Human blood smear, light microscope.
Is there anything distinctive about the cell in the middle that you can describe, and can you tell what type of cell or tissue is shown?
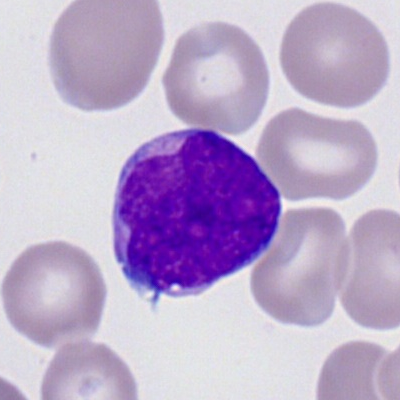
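Roughly round in outline, this cell has a somewhat angular upper right edge. A single nucleus, not split into lobes, takes up nearly all of the cell. Cytoplasm appears only as a thin rim, chiefly along the left edge. This cell is a myeloblast.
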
